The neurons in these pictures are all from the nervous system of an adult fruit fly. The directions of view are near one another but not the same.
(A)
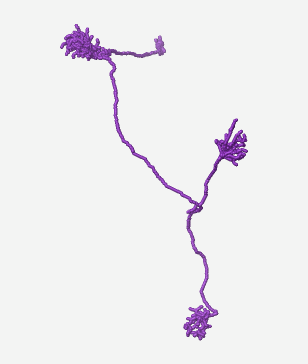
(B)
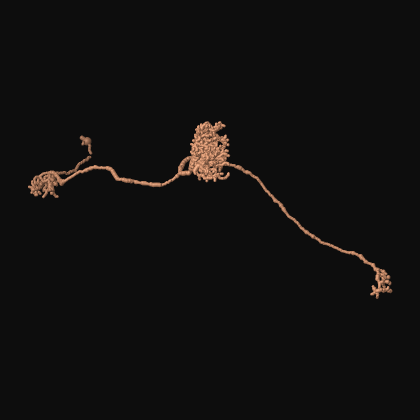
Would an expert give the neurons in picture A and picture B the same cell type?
no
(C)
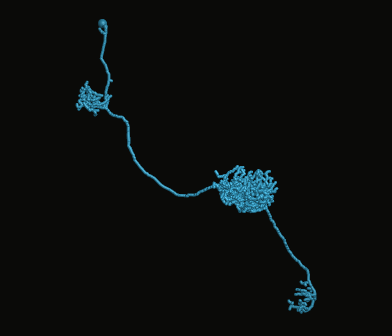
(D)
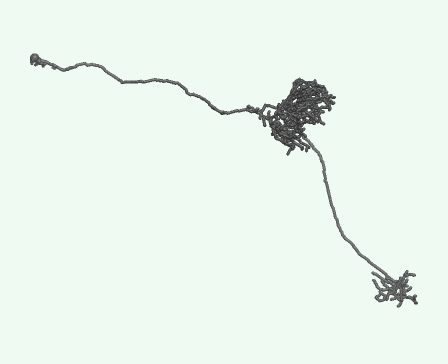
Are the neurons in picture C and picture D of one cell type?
no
